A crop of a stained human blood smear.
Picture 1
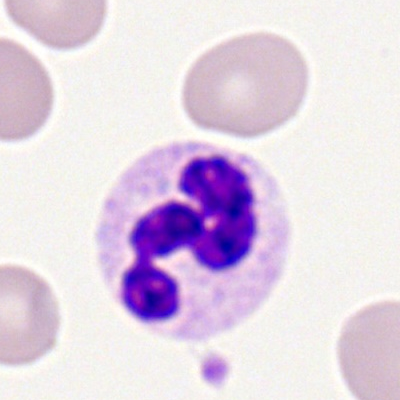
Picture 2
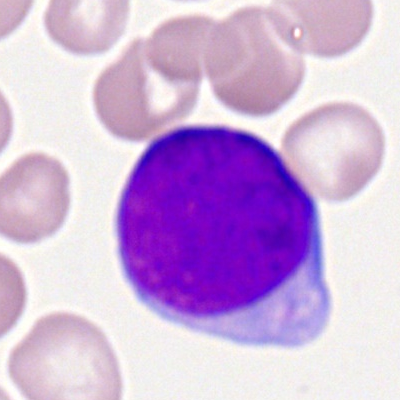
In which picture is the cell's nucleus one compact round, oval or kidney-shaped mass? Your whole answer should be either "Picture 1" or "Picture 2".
Picture 2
